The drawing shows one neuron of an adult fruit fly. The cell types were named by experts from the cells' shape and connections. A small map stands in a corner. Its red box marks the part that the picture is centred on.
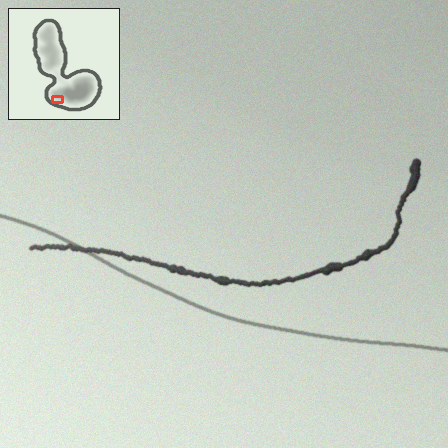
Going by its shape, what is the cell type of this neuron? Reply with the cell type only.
R7y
